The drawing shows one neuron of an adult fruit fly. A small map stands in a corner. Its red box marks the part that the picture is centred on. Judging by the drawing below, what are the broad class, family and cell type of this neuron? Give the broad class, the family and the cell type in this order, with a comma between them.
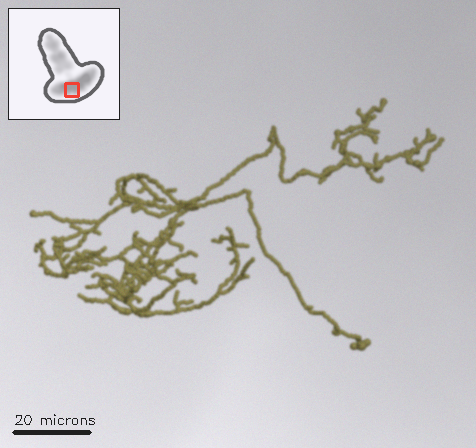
central-brain intrinsic neuron, hemilineage AOTUv4_dorsal, AOTU018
